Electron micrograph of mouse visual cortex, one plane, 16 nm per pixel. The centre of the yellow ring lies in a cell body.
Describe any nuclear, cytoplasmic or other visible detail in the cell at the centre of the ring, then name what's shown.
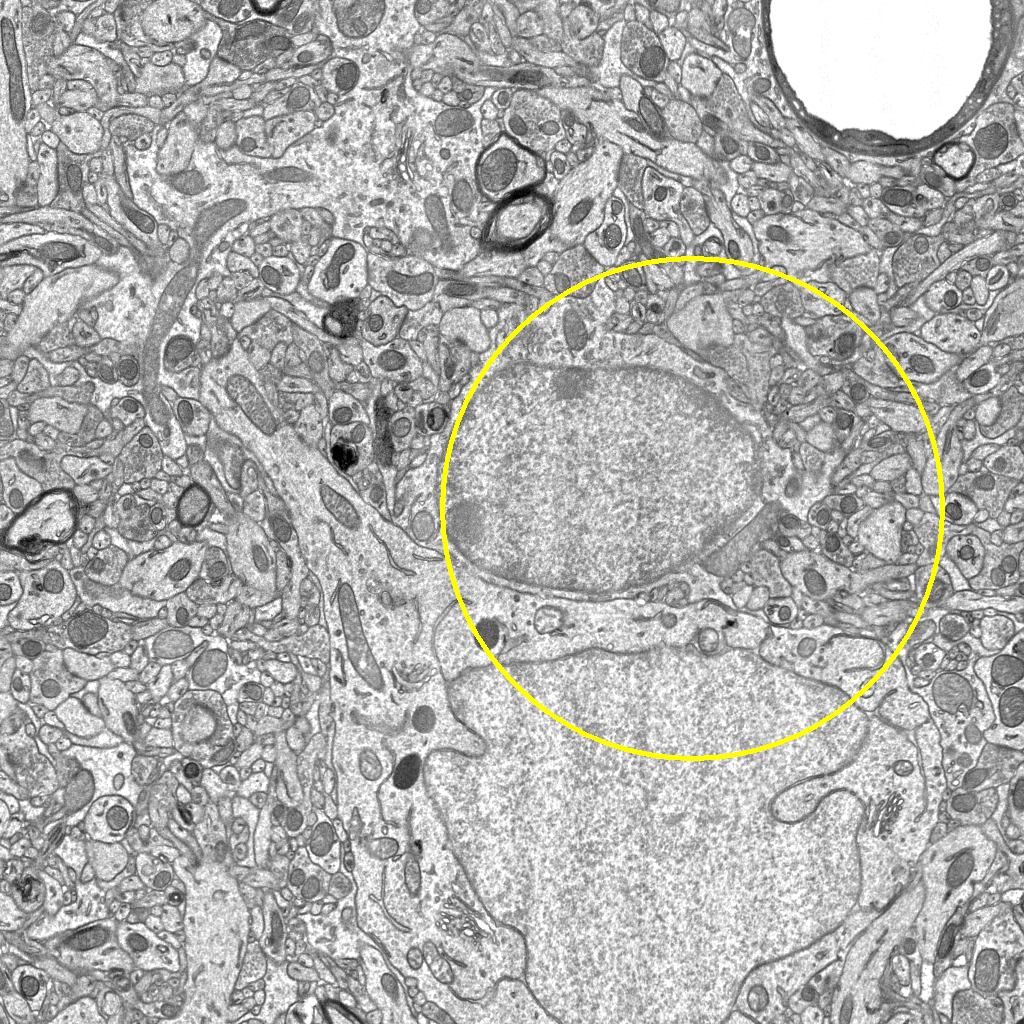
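Seen in full within the ring, the nuclear outline is an oval, longer from left to right than from top to bottom. Its envelope runs smoothly, without deep folds. In a few places, including the top and the left end, darker clumps of chromatin lie against the envelope. The cell at the centre of the ring is an astrocyte.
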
